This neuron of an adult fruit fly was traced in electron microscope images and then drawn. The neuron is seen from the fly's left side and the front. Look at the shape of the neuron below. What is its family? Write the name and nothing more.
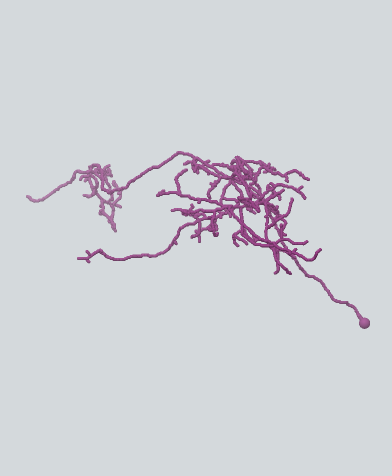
hemilineage DM6_dorso_lateral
